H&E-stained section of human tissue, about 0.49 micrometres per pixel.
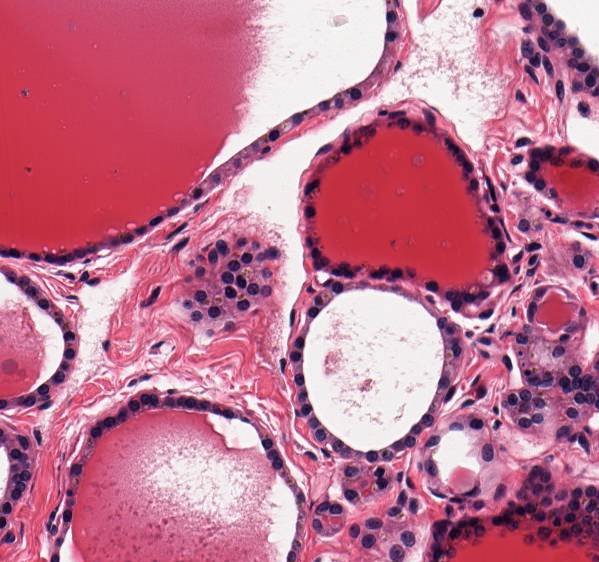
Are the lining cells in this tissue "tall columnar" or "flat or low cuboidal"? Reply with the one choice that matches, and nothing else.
Flat or low cuboidal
